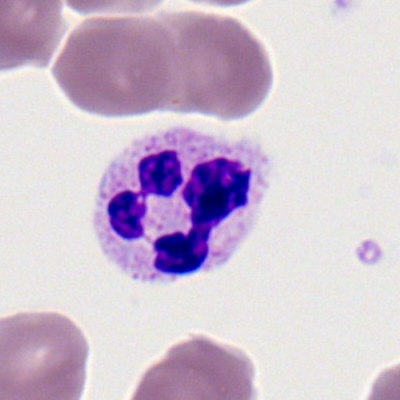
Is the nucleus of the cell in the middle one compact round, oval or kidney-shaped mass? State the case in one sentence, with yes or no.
No, its nucleus is not one compact mass but is split into lobes.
